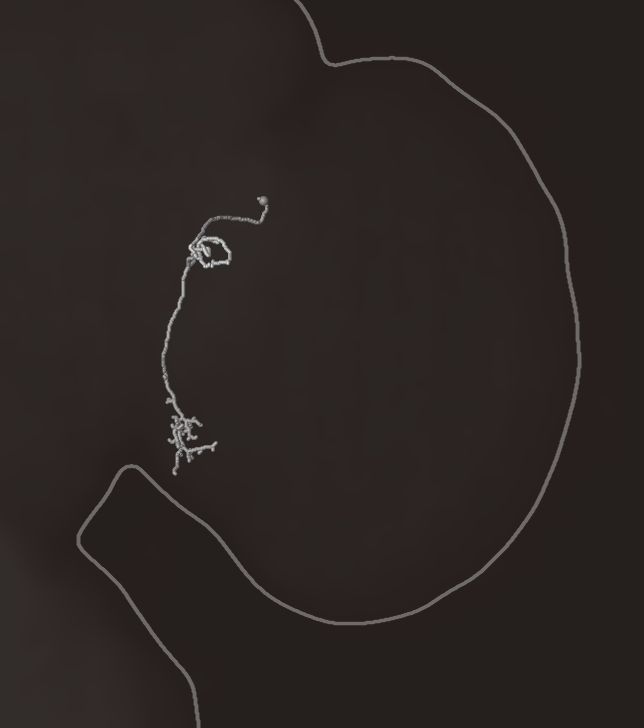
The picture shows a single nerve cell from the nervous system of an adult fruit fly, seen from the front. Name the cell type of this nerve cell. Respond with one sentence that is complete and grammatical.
The nerve cell here is of the cell type LC18.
